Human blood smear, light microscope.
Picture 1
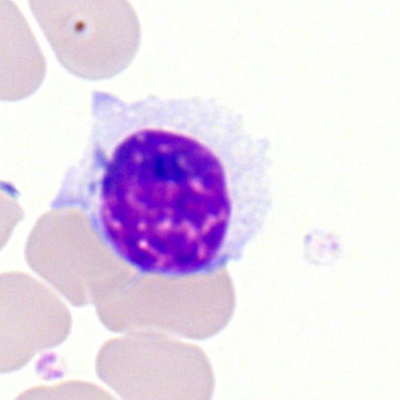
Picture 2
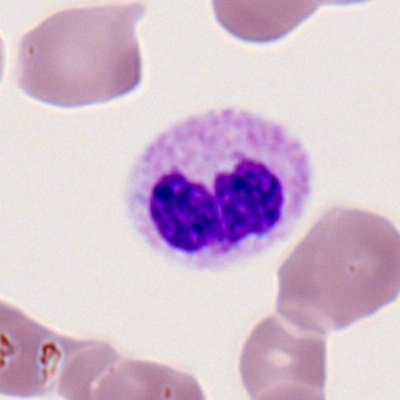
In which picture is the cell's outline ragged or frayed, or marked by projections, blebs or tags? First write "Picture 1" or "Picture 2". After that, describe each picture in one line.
Picture 1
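Picture 1: The cell border is irregular and ragged rather than smooth.
Picture 2: The outline of the cell is round and smooth.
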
